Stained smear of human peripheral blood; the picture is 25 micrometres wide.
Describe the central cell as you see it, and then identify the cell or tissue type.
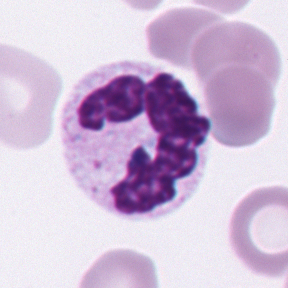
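The nucleus shows no nucleoli. Pale pinkish-lilac cytoplasm holds fine, small pinkish-violet granules rather than large coarse ones. No vacuoles are present in the cytoplasm. This is a segmented neutrophil.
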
